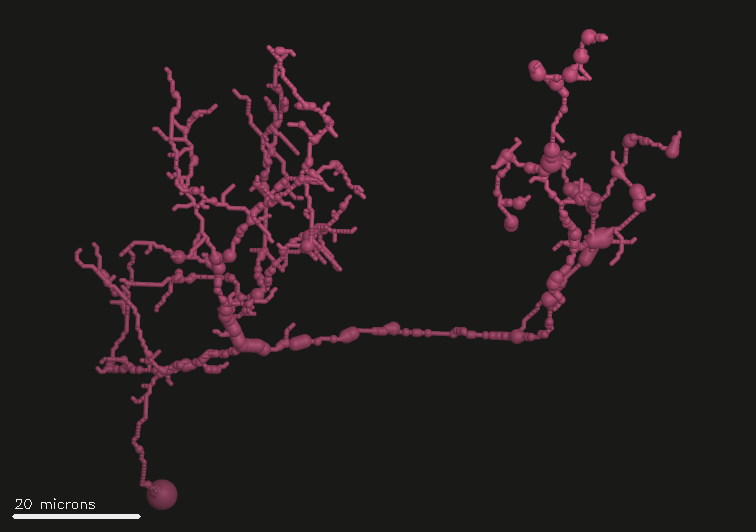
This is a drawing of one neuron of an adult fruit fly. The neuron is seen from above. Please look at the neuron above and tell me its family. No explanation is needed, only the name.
hemilineage DM6_posterior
